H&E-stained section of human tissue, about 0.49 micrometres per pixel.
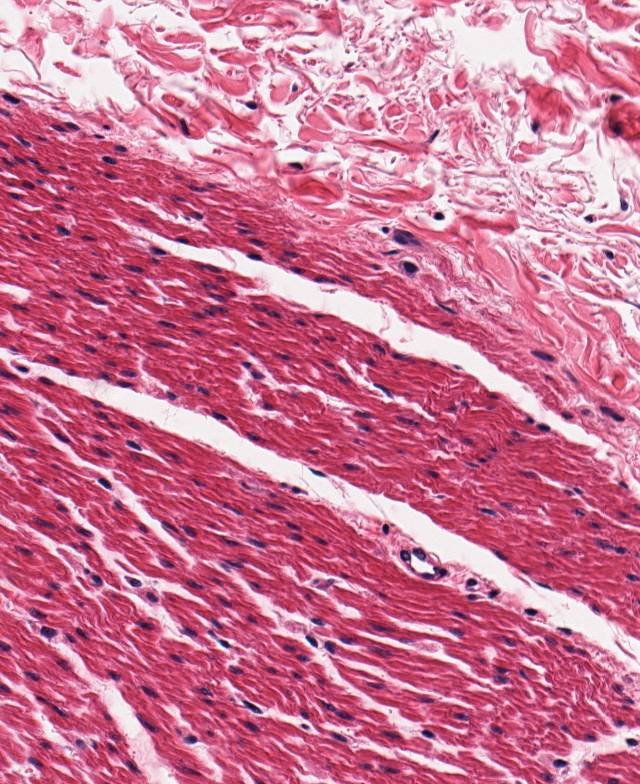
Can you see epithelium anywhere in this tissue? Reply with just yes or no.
No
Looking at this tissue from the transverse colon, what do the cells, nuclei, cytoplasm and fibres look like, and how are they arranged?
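The fibres stain deeper pink-red than the loose tissue in the top right corner. Their elongated dark blue nuclei run lengthwise along them. A small vessel with a few dark nuclei sits in a white cleft just right of centre, lower half. That corner is loose connective tissue, irregular pale pink collagen bundles with few nuclei.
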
